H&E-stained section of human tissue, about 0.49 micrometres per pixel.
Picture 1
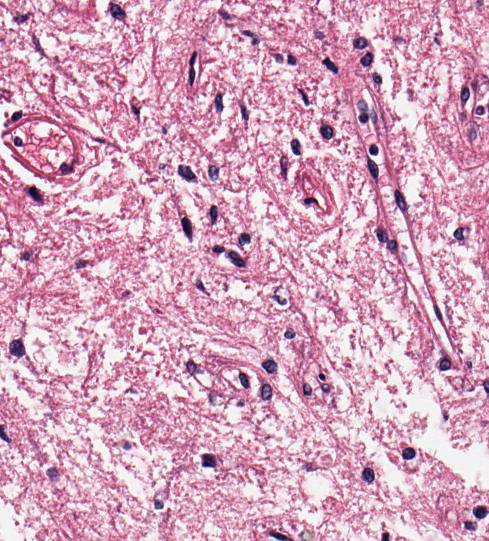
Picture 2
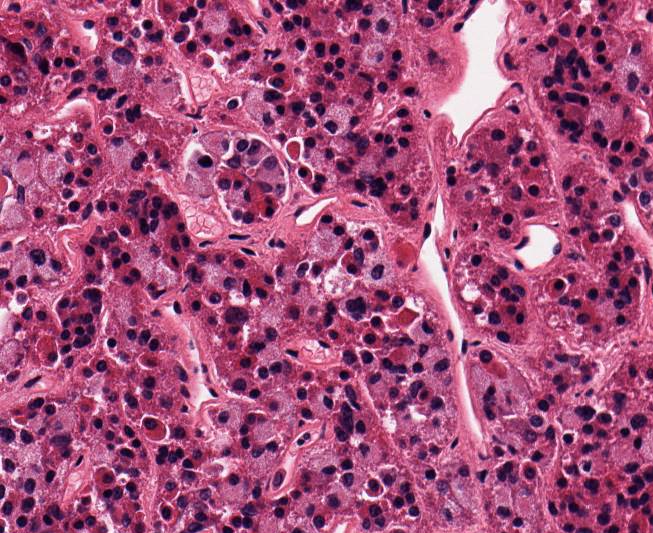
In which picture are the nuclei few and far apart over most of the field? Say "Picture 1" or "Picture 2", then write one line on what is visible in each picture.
Picture 1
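What picture 1 shows: The whole field is a loose pink fibrillary meshwork with scattered single nuclei and no epithelium or glands.
What picture 2 shows: Throughout the field the cells are packed in nests and cords separated by thin vascular channels.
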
